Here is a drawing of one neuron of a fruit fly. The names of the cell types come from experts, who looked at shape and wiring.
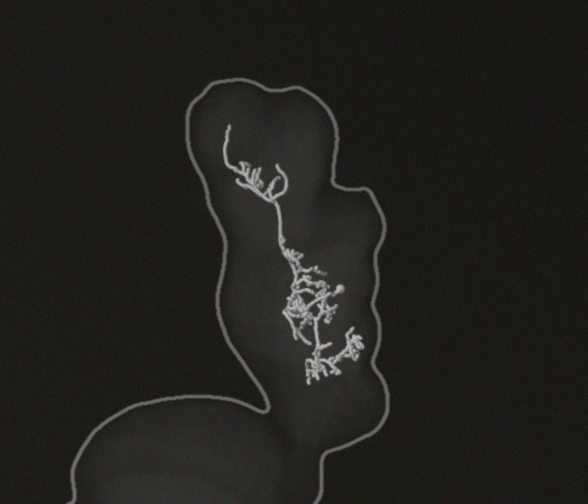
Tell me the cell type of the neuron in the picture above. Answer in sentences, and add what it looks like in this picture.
It is of cell type TN1c_d. This is a nerve-cord intrinsic neuron. The cell body can be seen in the middle of the picture. As drawn here it is taller than it is wide.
